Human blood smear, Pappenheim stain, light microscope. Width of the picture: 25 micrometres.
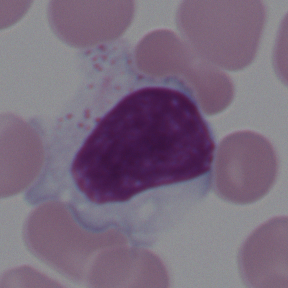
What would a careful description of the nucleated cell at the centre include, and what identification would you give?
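Quick look at the middle one: the outline's irregular, with a wavy, ragged cytoplasmic margin. The nucleus is a single unlobed mass with no nucleoli showing, and there aren't any granules in the cytoplasm below it. That's a large granular lymphocyte.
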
